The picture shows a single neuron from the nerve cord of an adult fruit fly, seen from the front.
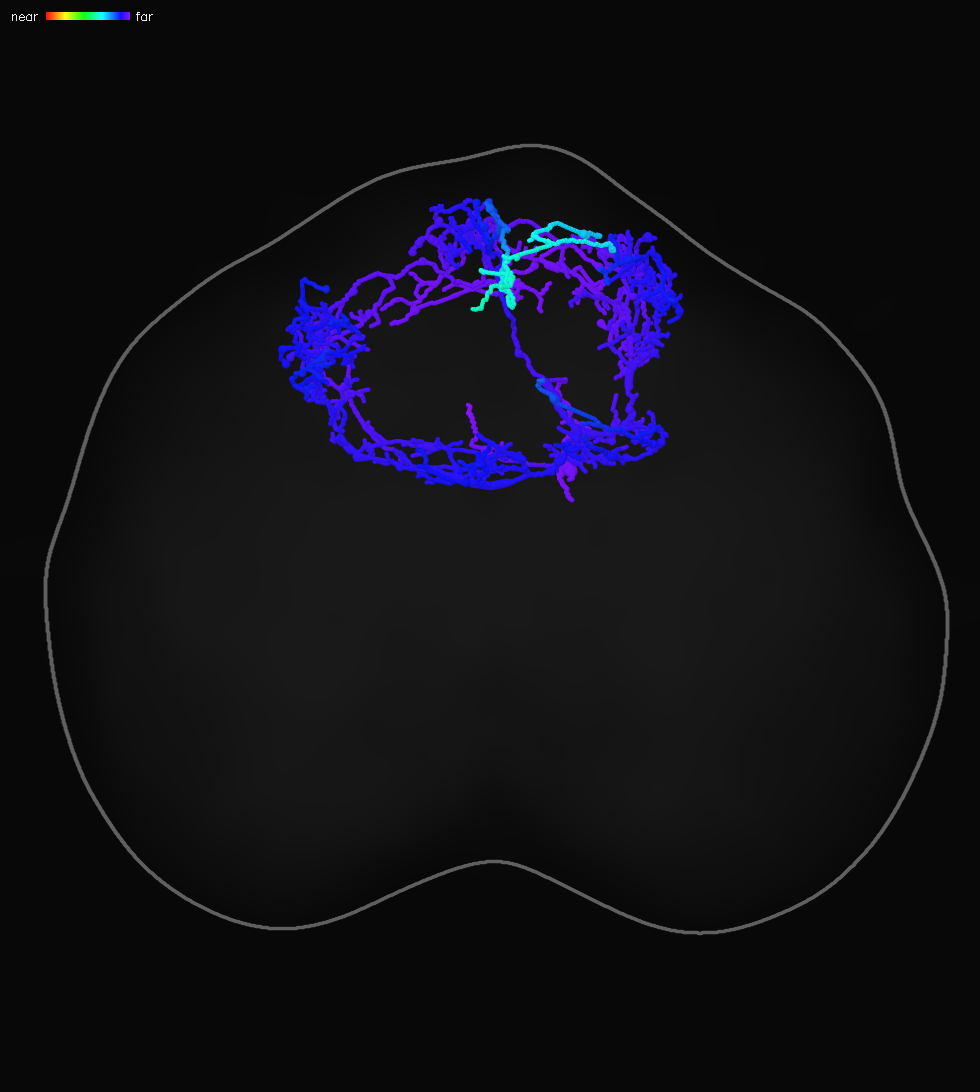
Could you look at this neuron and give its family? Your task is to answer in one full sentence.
Under family hemilineage 00B sits this neuron.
